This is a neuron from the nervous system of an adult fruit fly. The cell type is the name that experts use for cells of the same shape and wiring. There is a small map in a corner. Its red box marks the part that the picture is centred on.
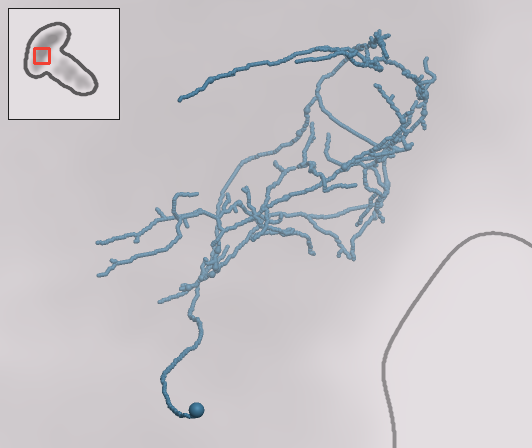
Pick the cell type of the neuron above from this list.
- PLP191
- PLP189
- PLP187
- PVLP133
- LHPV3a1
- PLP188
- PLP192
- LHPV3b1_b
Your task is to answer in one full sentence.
The neuron here falls under cell type PLP189.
